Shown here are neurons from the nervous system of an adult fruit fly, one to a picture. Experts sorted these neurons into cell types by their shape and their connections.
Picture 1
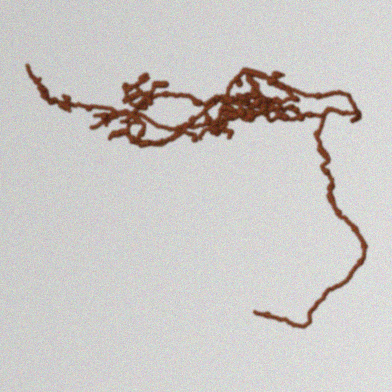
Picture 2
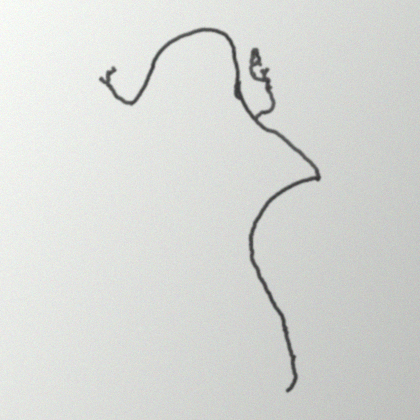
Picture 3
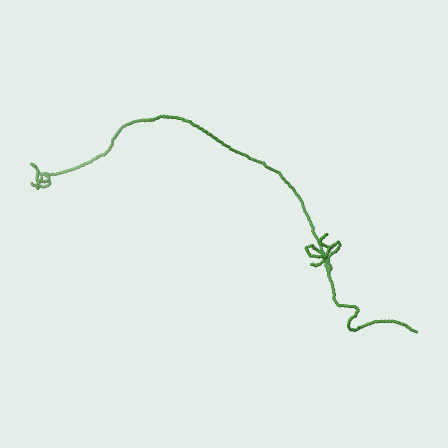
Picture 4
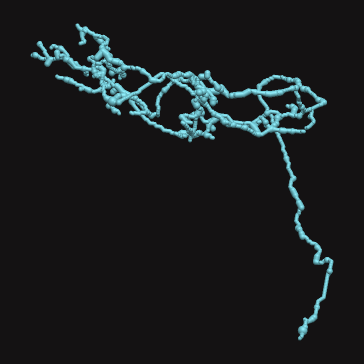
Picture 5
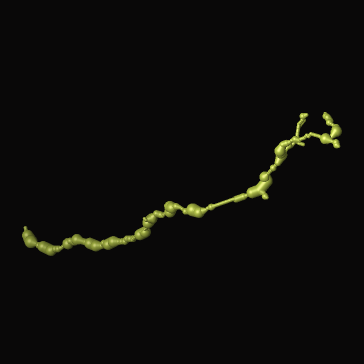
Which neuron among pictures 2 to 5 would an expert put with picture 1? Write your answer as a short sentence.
The neuron in picture 4 is of the same cell type.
